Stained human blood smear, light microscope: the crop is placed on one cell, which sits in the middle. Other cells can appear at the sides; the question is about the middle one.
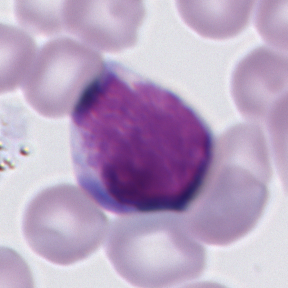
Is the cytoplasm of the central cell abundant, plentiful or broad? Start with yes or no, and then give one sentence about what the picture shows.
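No. The nucleus is large and fills most of the cell.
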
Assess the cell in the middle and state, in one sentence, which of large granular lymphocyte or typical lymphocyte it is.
The central cell, amid any neighbouring cells, is a large granular lymphocyte.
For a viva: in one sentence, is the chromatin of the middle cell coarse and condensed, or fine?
The chromatin is fine throughout, without coarse clumps.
